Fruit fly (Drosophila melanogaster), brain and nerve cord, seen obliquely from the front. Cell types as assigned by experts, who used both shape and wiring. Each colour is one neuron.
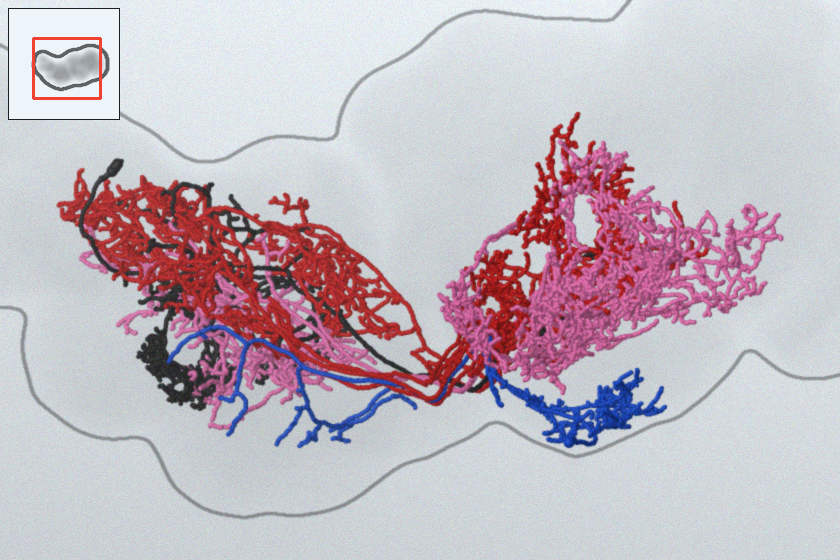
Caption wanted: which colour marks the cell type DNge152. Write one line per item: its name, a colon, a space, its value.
colour: red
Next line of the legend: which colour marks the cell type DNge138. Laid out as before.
colour: pink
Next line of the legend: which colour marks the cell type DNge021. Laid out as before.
colour: blue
